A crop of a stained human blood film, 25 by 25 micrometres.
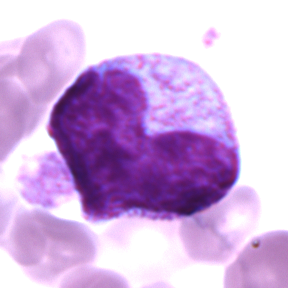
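Band neutrophil, central nucleated cell in a stained peripheral blood smear. Deep notch indents the nucleus at upper right, where the cytoplasm sits. Nucleus occupies more than half the cell; no distinct nucleoli. Cytoplasm holds fine, dust-like pinkish-purple granules.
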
